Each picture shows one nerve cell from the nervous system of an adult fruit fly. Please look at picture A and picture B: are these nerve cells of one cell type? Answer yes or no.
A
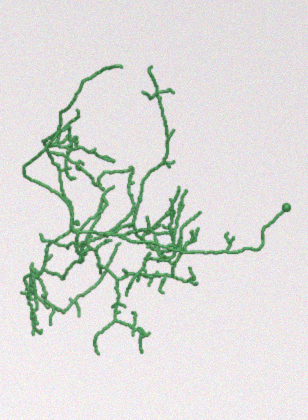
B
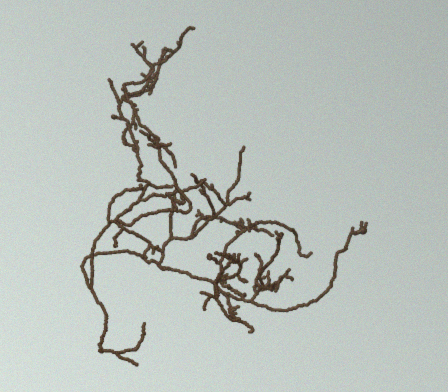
yes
